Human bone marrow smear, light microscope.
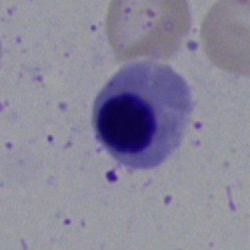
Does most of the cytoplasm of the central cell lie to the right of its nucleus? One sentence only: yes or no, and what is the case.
Yes, toward the left of the cell is where its nucleus lies.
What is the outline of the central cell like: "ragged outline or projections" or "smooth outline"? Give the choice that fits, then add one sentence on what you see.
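Smooth outline. The cell outline is smooth and roughly round.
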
